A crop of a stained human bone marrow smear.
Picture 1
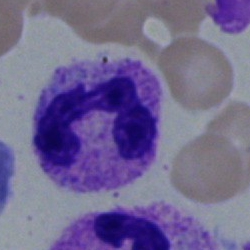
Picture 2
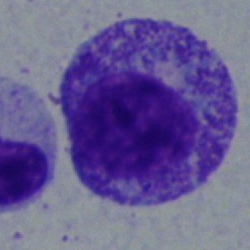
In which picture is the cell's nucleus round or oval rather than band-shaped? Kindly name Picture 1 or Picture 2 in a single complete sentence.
Compact and round or oval is the nucleus of the cell in picture 2.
